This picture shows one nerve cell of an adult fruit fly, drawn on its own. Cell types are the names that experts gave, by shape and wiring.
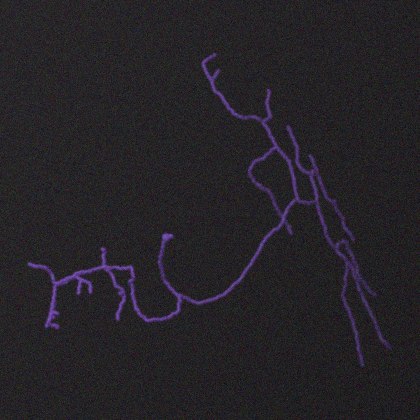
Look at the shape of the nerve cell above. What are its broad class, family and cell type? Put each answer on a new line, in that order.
visual centrifugal neuron
LPT
LPT112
